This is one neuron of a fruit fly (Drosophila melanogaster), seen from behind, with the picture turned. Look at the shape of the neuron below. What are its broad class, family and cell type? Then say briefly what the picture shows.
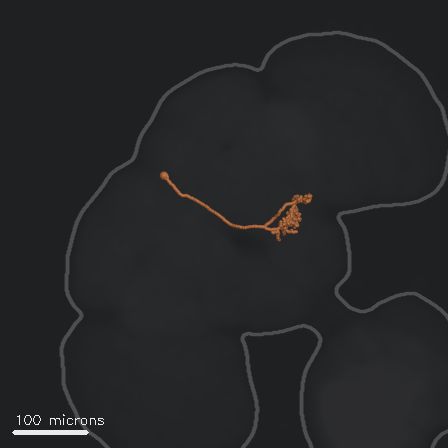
This is a central-brain intrinsic neuron. The family is hemilineage DM1_antero_ventral. Its cell type is SAD079. From left to right in the picture it spans about 200 microns. In this view it is wider than it is tall.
